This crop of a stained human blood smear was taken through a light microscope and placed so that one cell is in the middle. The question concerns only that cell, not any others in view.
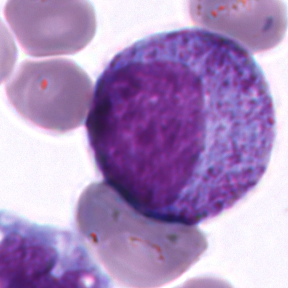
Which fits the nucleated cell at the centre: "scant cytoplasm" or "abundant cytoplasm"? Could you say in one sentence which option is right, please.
The cell has plenty of cytoplasm around its nucleus.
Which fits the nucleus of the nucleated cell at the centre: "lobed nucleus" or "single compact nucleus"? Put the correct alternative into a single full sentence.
Its nucleus forms a single compact mass of round, oval or kidney shape.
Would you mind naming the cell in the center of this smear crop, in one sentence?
The cell under consideration, at the middle of the crop, is a promyelocyte.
